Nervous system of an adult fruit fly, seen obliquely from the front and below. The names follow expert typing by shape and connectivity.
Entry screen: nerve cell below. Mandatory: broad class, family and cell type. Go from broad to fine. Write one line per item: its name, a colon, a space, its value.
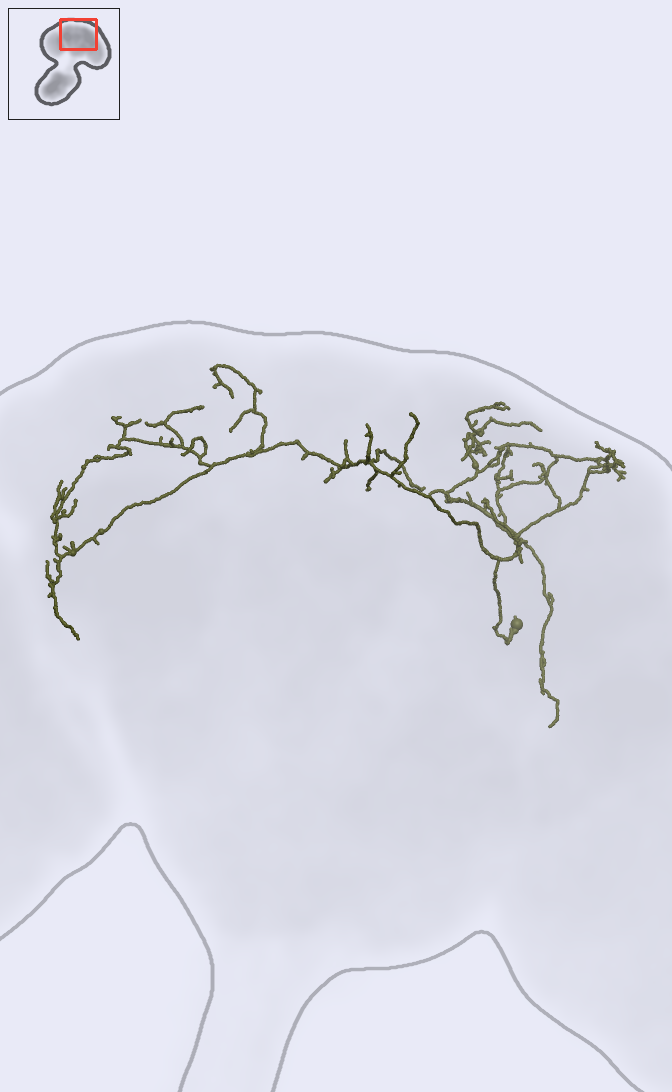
broad class: central-brain intrinsic neuron
family: hemilineage SMPpv2_dorsal
cell type: SLP368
